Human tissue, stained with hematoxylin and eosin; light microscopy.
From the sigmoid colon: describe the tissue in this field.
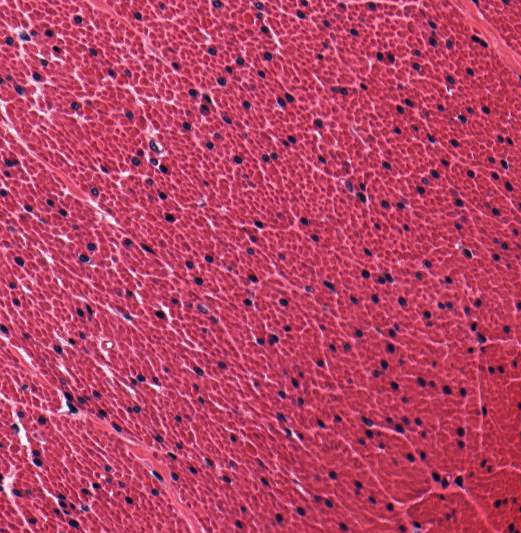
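Polygonal outlines mark the fibres, which are separated by thin pale lines. Their cytoplasm stains deep red-pink throughout the field. Small, round, dark blue nuclei are scattered evenly across the whole field. Thin pale connective tissue strands run mostly from upper left toward lower right and are most visible in the left half.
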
